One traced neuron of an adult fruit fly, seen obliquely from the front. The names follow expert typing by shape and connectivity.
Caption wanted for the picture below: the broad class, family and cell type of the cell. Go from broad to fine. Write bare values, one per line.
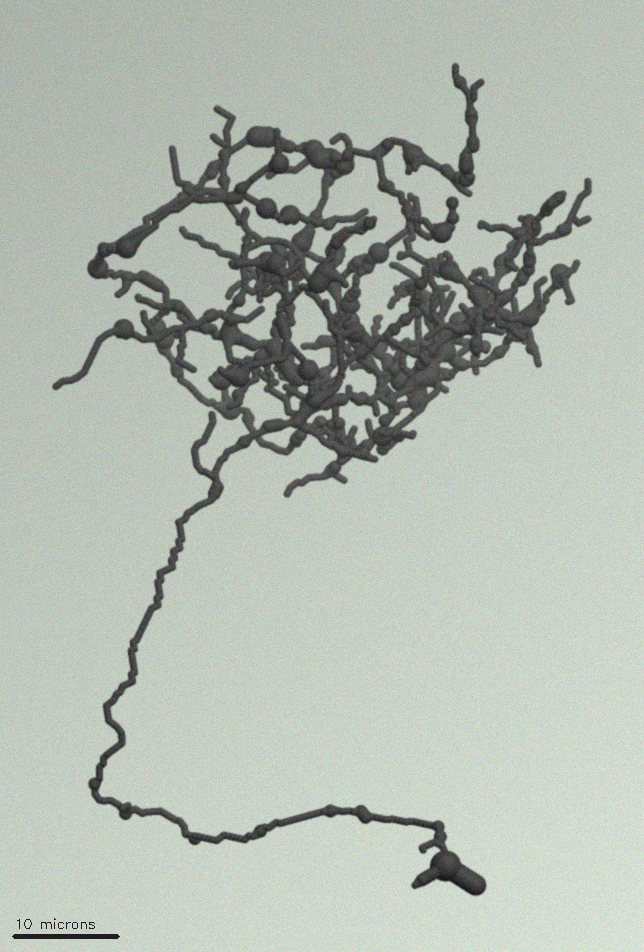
central-brain intrinsic neuron
hemilineage WEDa1
WED056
